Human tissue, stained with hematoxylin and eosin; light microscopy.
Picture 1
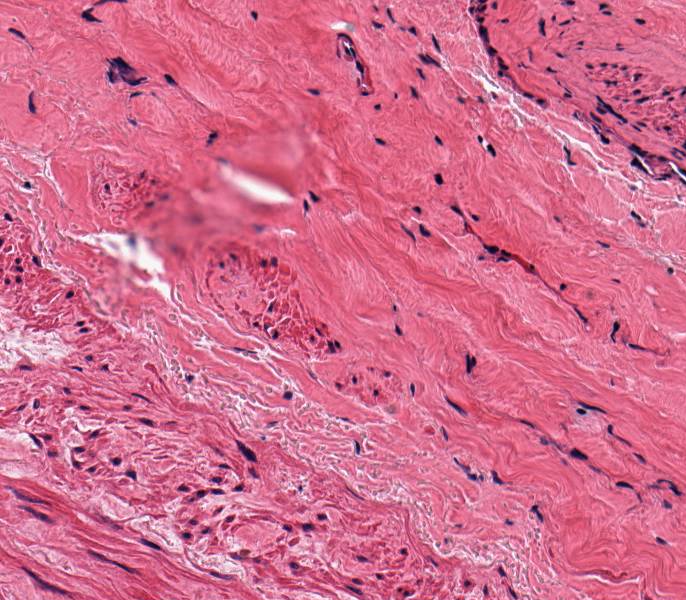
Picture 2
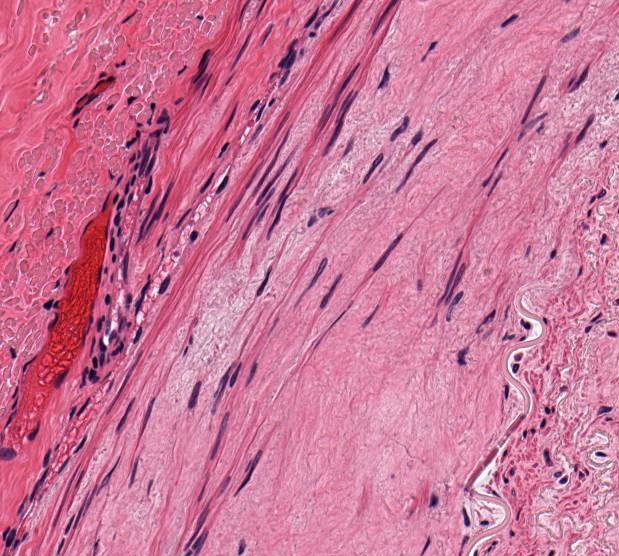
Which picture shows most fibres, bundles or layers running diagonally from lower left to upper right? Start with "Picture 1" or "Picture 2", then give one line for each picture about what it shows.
Picture 2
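What picture 1 shows: The collagen bundles are wavy and run diagonally from upper left to lower right.
What picture 2 shows: Spindle cells and their fibres run in parallel diagonally from the lower left towards the upper right of the field.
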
